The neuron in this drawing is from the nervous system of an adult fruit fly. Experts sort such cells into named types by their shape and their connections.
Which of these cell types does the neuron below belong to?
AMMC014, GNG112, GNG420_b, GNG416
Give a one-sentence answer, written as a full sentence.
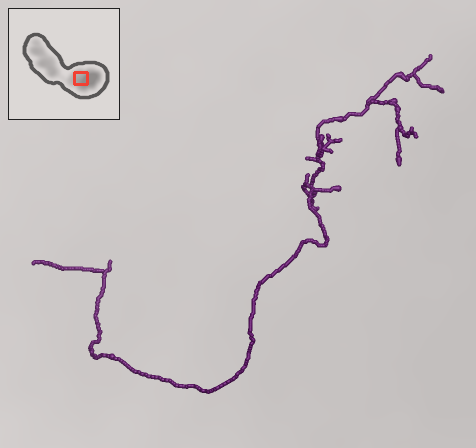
The cell type GNG416 is the type of this neuron.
